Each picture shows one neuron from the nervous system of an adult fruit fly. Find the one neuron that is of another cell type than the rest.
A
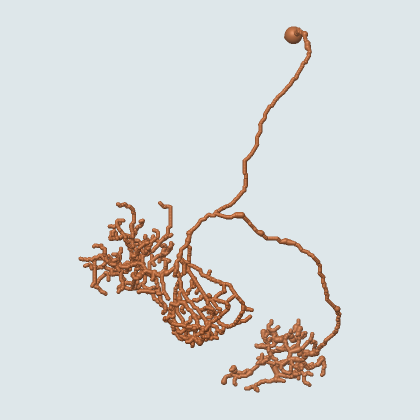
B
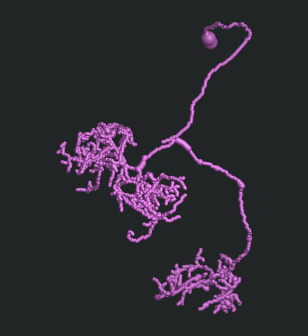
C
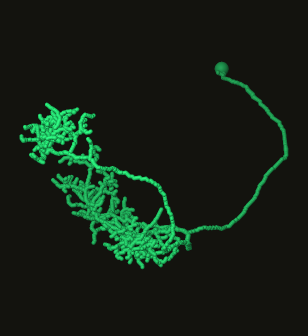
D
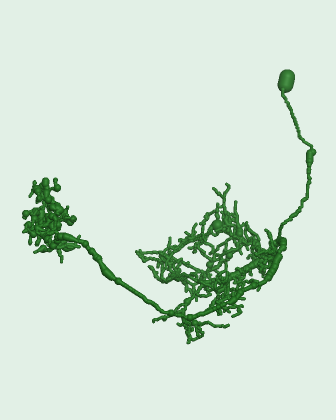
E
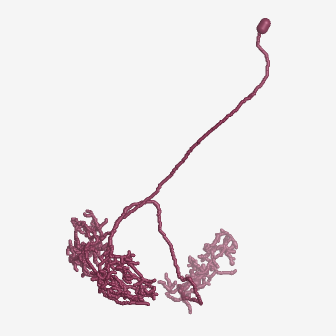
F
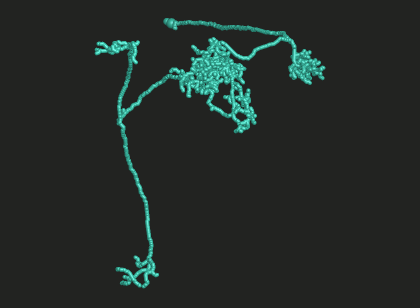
Picture F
